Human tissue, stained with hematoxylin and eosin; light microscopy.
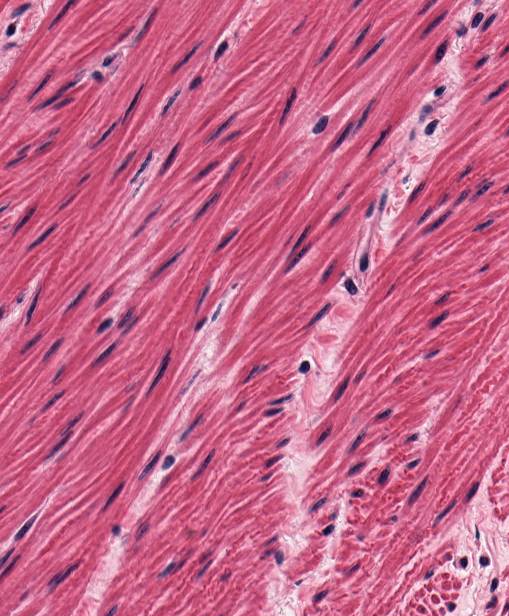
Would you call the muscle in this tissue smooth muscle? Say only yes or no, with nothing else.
Yes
